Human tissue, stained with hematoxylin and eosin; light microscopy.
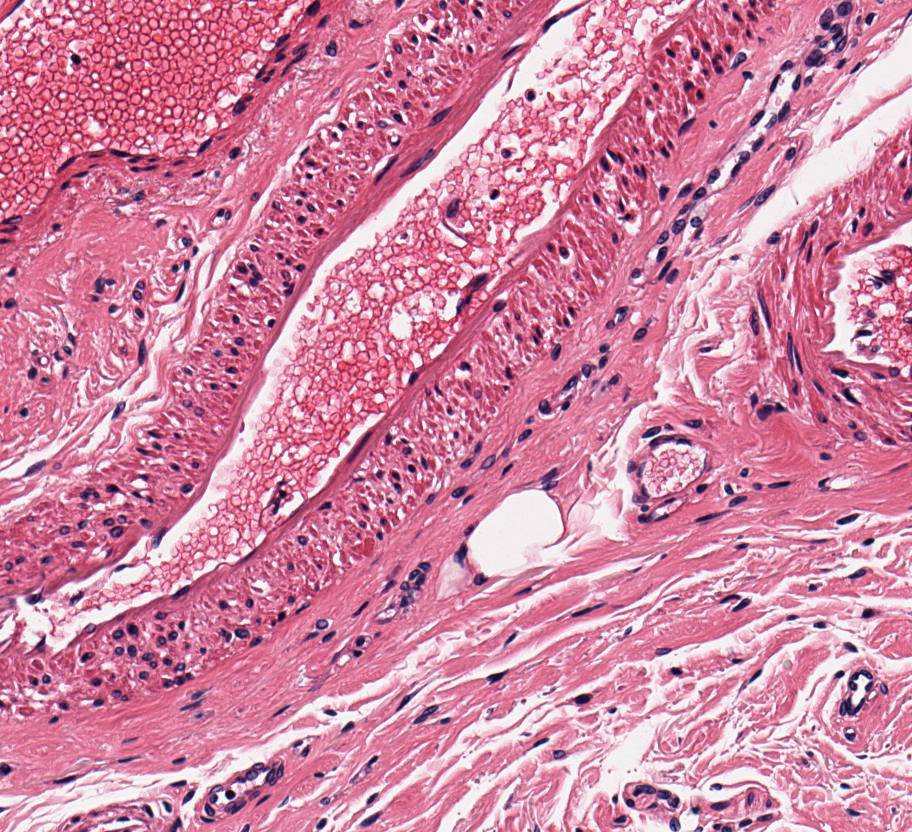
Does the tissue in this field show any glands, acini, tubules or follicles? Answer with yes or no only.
No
